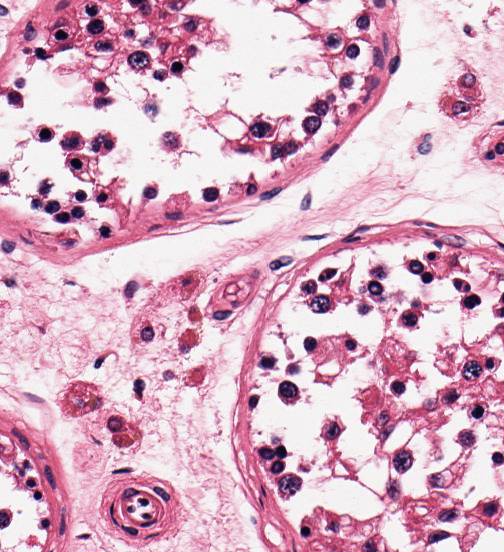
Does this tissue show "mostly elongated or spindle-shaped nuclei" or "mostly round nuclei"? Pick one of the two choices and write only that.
Mostly round nuclei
